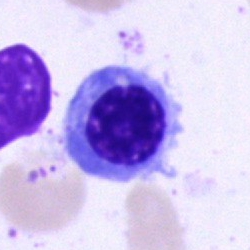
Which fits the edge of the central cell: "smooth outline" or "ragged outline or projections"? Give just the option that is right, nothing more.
Ragged outline or projections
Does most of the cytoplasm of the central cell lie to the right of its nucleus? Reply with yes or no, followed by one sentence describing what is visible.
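No. The cytoplasm is wider on the left side of the cell than on the right.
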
